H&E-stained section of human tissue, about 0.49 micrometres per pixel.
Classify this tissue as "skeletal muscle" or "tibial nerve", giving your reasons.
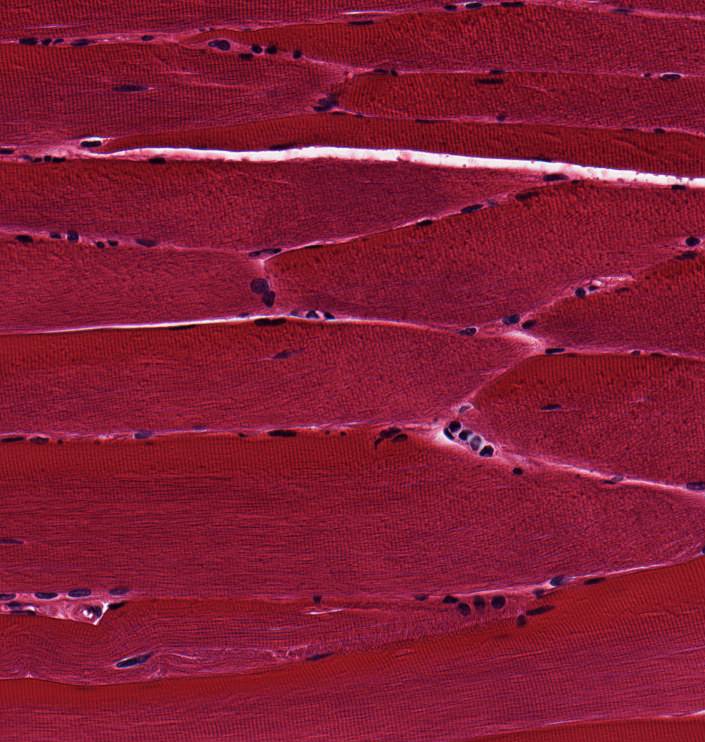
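The tissue is skeletal muscle, not tibial nerve. Long, parallel muscle fibres run roughly horizontally across the whole field. Fine cross-striations run across the width of the fibres. Dark, flattened nuclei lie at the fibre edges rather than in their centres. The fibre cytoplasm stains a deep, even red with eosin.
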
